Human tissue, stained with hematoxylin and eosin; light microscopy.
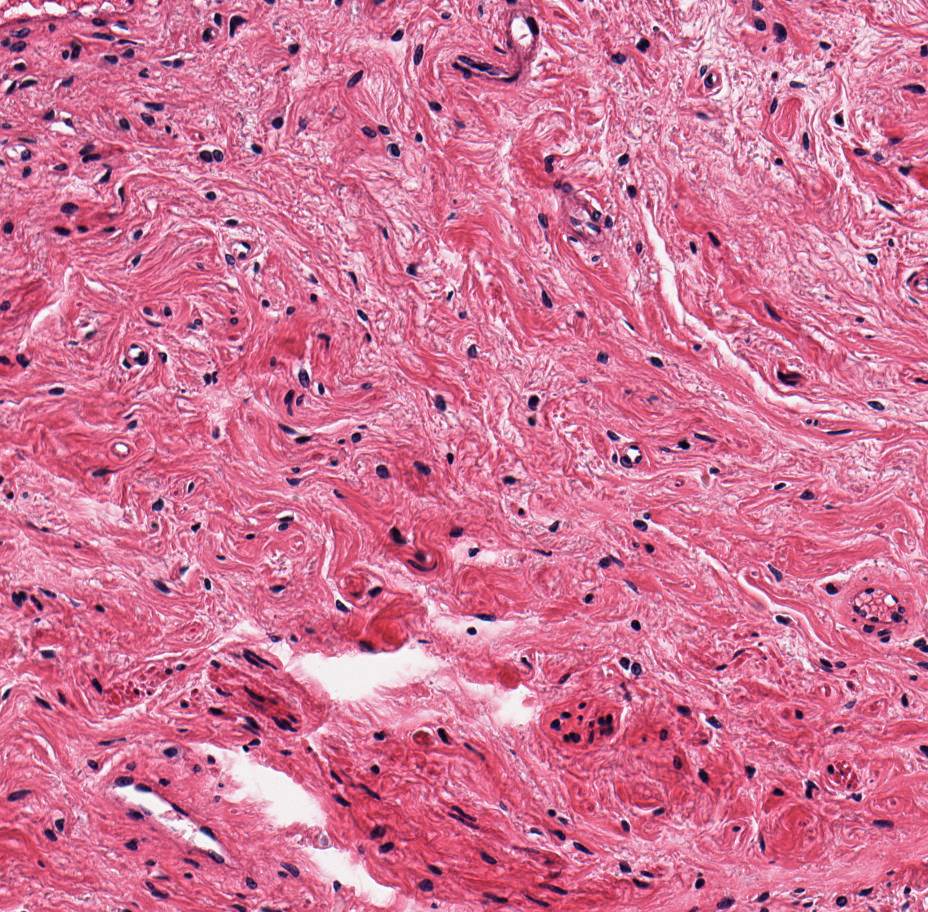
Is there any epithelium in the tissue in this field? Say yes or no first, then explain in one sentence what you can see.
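No. No epithelium or glands are present anywhere in the field.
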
